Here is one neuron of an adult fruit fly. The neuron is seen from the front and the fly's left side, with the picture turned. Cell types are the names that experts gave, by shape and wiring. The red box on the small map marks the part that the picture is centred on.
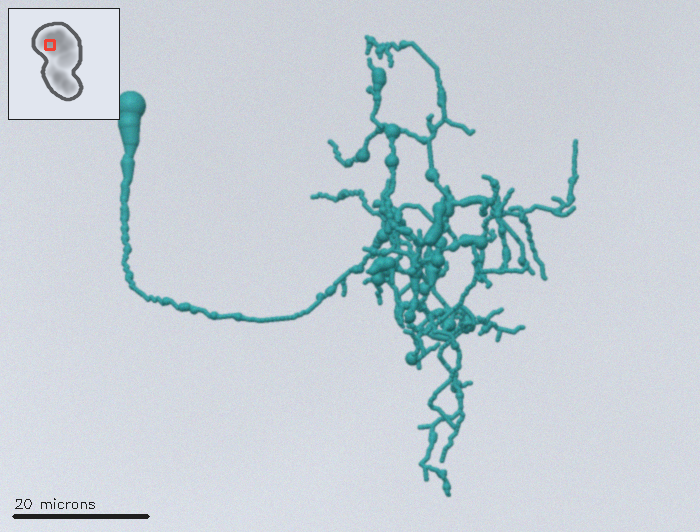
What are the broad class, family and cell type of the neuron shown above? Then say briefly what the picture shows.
It is a central-brain intrinsic neuron. Its family is hemilineage TRdm. The cell type is PRW024. By the scale bar it is about 70 microns tall in this view. Dozens of branch ends can be seen.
